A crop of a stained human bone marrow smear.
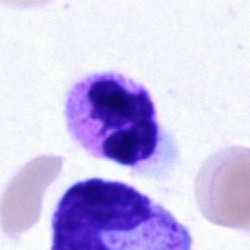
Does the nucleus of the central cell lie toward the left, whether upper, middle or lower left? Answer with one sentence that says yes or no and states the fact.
No, what lies toward the right is the nucleus of the cell.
